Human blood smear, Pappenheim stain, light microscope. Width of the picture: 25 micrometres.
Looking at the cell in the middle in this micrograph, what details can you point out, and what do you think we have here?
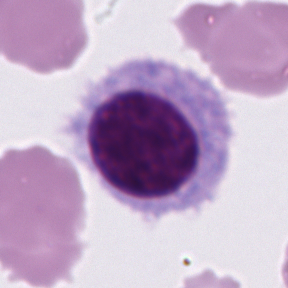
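Nucleus a smooth oval, no notch or fold, set a little toward the lower left. Cytoplasmic rim accordingly broader above and to the right. No distinct granules; no clear vacuoles. Cell: hairy cell.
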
